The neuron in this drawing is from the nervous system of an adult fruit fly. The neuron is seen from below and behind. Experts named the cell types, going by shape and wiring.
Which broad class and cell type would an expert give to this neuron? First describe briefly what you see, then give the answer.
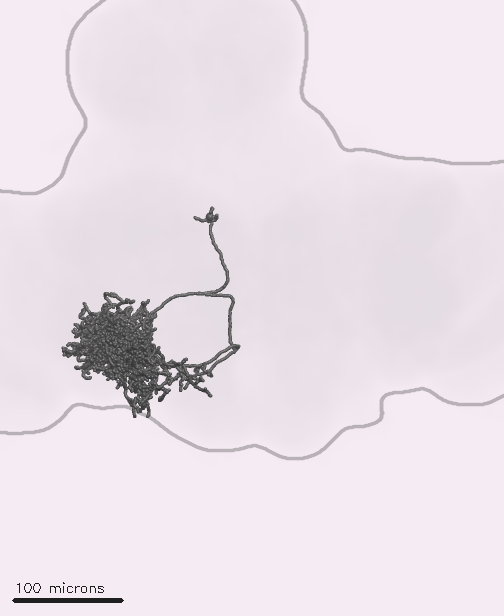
From top to bottom in the picture it spans about 190 microns. In this view it is about as wide as it is tall. This is a central-brain intrinsic neuron. The cell type is WED104.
